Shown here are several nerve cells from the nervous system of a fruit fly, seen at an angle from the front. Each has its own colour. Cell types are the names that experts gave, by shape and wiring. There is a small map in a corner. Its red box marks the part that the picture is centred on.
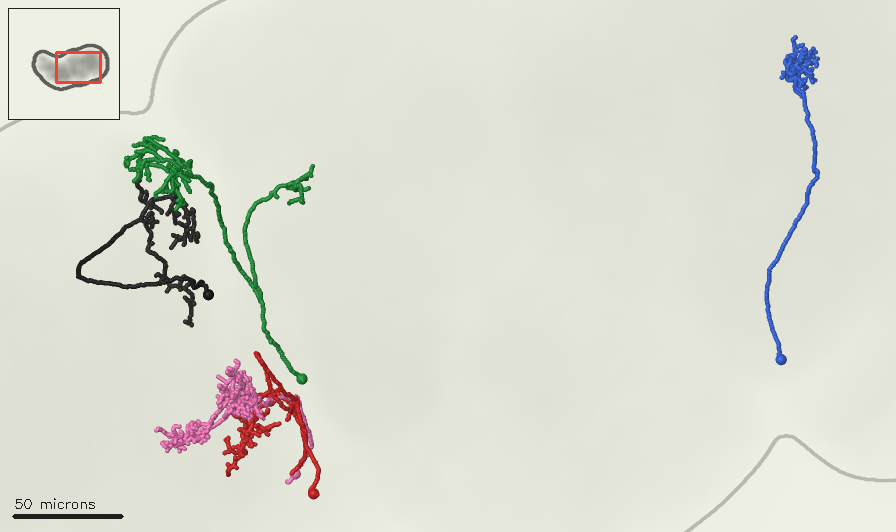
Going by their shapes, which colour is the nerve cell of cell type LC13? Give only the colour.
green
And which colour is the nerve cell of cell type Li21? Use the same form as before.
red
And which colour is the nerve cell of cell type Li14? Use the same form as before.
pink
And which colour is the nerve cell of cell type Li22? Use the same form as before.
blue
